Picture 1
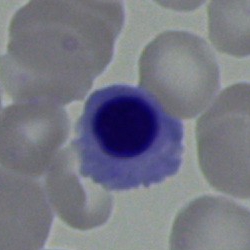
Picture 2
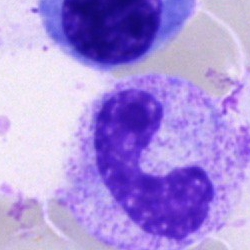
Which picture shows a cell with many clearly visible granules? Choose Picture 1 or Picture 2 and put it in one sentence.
It is the cell in Picture 2 whose cytoplasm holds many visible granules.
